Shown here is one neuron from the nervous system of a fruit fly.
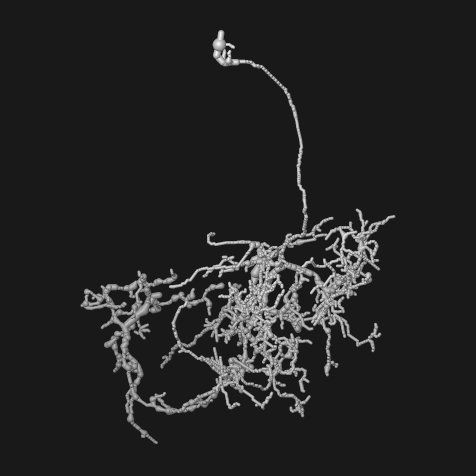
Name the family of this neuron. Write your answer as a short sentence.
The family is LHAV.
